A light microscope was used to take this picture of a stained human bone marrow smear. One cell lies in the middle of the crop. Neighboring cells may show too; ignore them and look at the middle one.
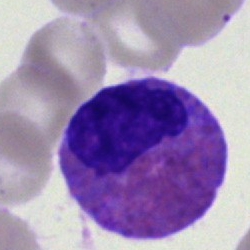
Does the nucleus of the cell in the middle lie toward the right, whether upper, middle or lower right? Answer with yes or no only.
No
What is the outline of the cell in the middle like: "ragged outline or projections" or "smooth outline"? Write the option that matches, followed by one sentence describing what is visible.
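Smooth outline. The cell outline is round and smooth.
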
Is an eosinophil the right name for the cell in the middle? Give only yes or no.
yes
